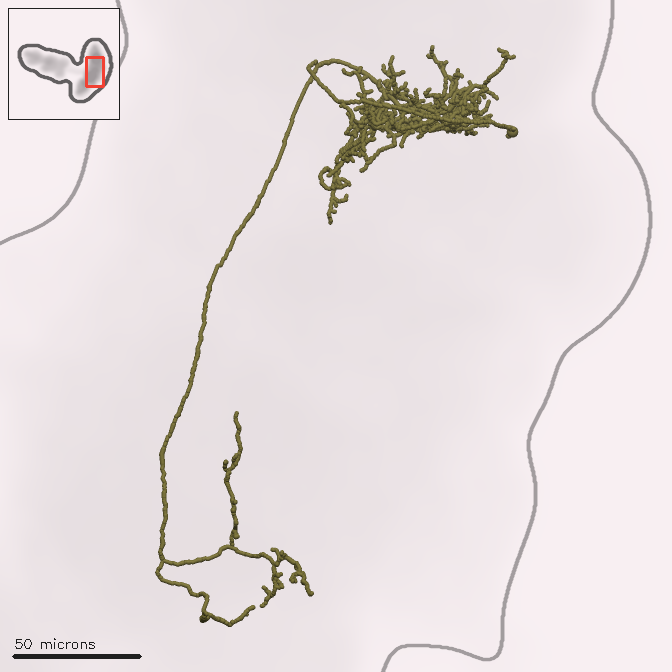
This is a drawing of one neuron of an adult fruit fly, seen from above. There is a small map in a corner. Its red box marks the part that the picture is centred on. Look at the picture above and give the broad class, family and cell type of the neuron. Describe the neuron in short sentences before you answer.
Its cell body lies at the upper right of the picture. By the scale bar it is about 250 microns tall in this view. Dozens of branch ends can be seen. Its broad class is central-brain intrinsic neuron. The family is hemilineage VLPa2. Its cell type is PVLP034.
